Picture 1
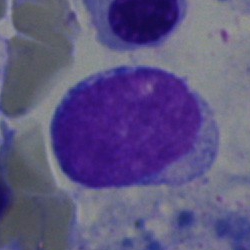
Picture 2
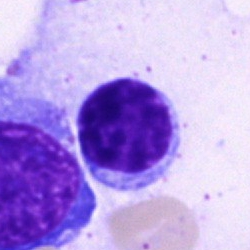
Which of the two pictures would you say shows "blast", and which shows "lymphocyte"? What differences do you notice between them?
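The blast is in picture 1; the lymphocyte is in picture 2. The blast has an oval outline and the lymphocyte a round one; both borders are smooth. In each cell the nucleus fills most of the cell.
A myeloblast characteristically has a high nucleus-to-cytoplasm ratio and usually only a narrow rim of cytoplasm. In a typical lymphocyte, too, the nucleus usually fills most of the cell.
The blast's nucleus lies toward the left, and its cytoplasm forms a crescent mainly on the right; the lymphocyte's thin rim of cytoplasm is widest along the lower edge. The blast's cytoplasm is pale greyish-blue, the lymphocyte's pale blue. The blast's chromatin is fine and fairly evenly stained deep purple.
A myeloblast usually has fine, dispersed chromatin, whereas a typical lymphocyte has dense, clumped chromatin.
Neither cell shows granules in its cytoplasm.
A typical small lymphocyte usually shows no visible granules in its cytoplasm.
A larger cell with blue cytoplasm lies against the left side of the lymphocyte.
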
